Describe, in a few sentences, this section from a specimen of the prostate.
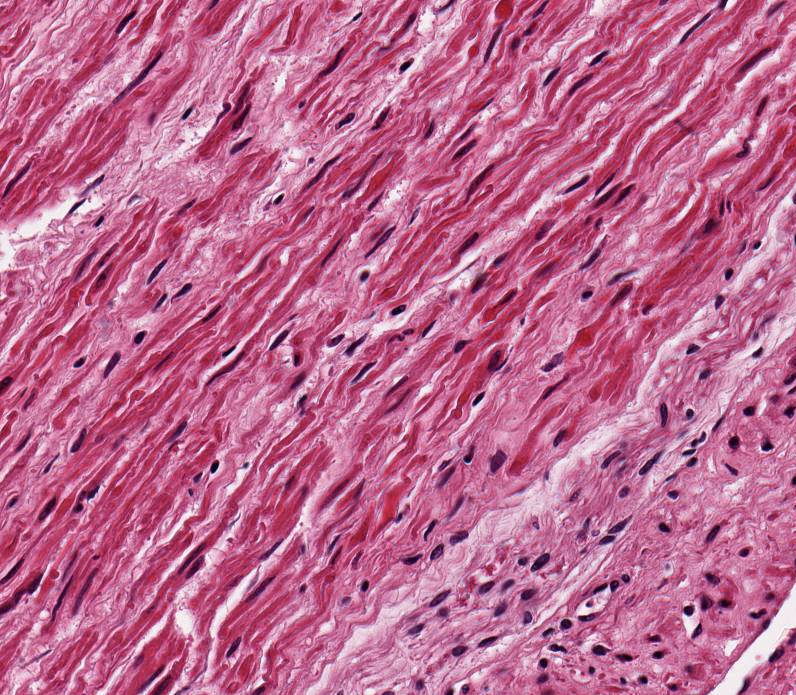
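The field consists mostly of closely packed, parallel pink fibres running diagonally from lower left to upper right. Along their length the fibres are wavy rather than straight. Dark, elongated, spindle-shaped nuclei lie lengthwise among them. No epithelium or glands are present anywhere in the field.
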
